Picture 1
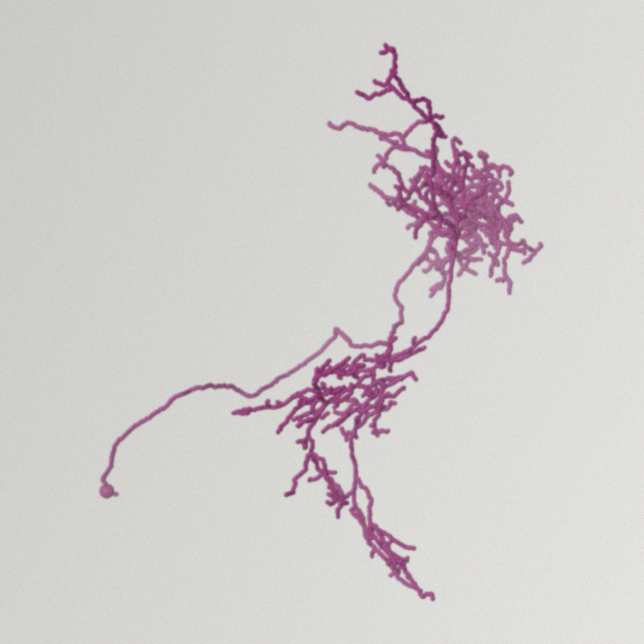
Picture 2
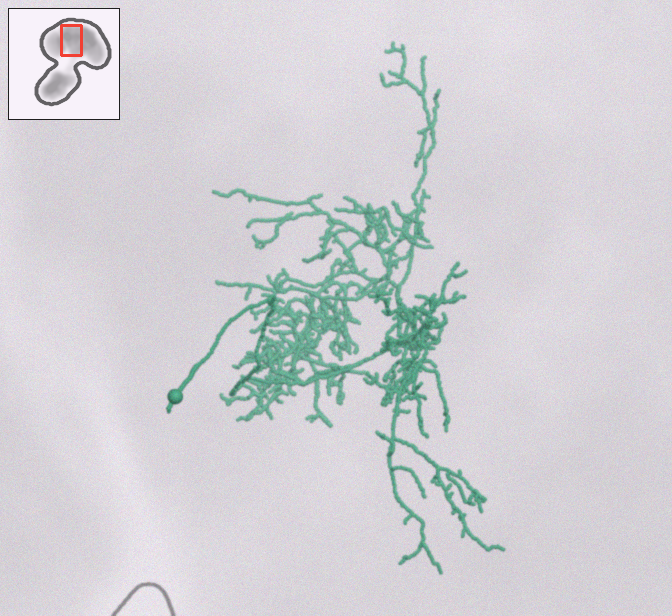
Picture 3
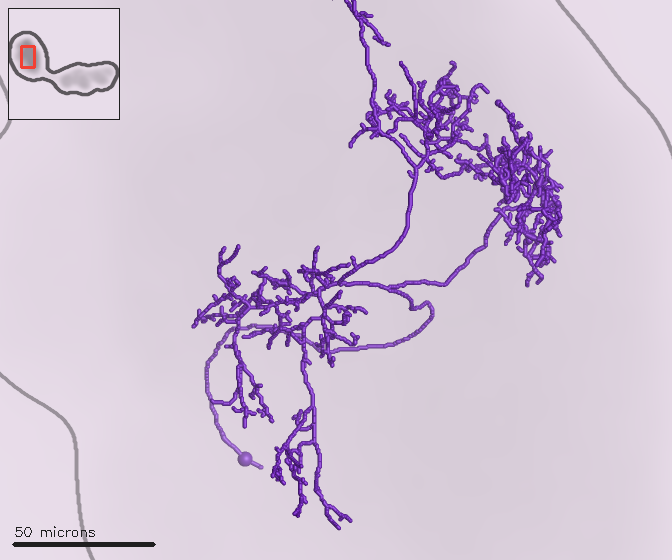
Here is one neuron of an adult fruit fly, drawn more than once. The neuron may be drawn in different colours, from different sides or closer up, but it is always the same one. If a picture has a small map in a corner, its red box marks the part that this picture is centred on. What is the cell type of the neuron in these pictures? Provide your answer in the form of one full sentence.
This neuron carries the cell type designation PS046.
